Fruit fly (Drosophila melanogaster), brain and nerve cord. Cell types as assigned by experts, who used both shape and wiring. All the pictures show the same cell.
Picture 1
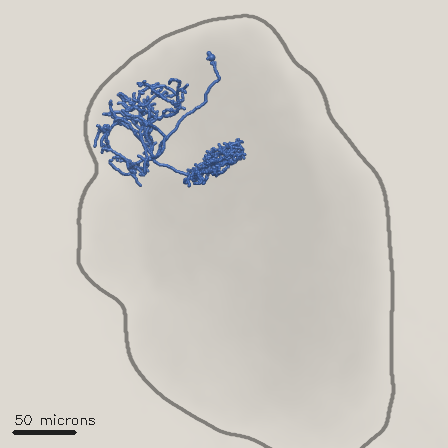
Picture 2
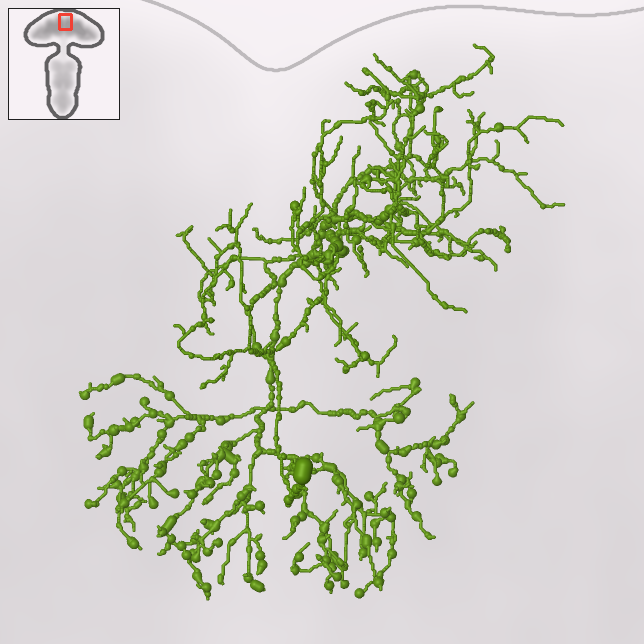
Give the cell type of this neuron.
FB4K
